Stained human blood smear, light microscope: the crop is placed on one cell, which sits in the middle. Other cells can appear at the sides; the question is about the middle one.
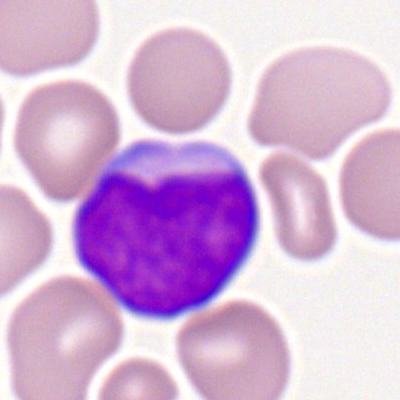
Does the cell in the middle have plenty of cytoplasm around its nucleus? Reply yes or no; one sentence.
No, the nucleus fills most of this cell.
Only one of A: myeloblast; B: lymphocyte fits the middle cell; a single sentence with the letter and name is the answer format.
Of the choices given, option A is right, as the central cell is a myeloblast.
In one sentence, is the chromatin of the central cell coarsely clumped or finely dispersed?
In this nucleus, the chromatin is arranged in coarse clumps.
